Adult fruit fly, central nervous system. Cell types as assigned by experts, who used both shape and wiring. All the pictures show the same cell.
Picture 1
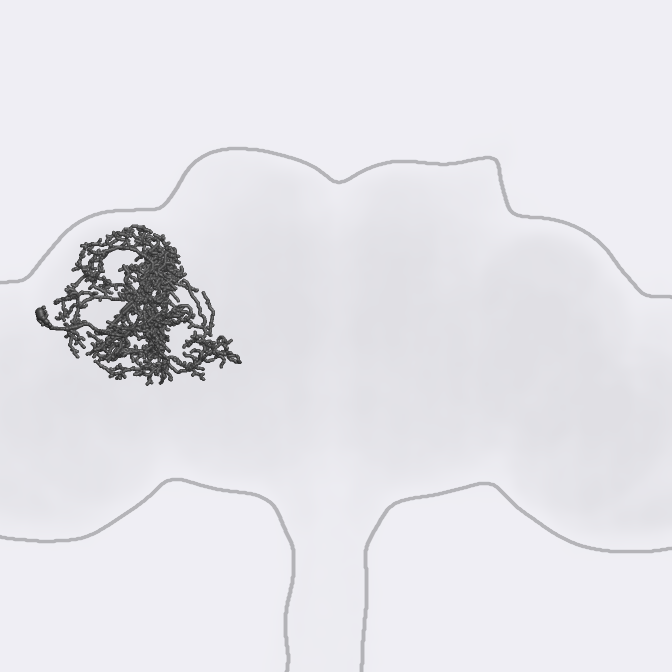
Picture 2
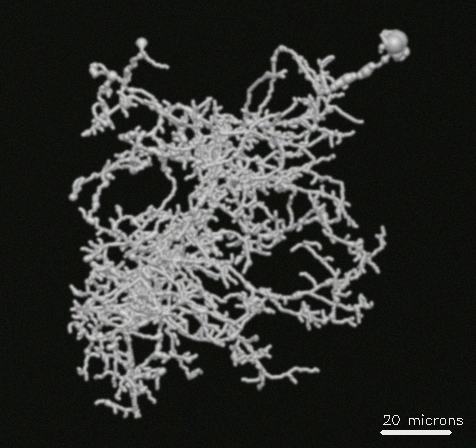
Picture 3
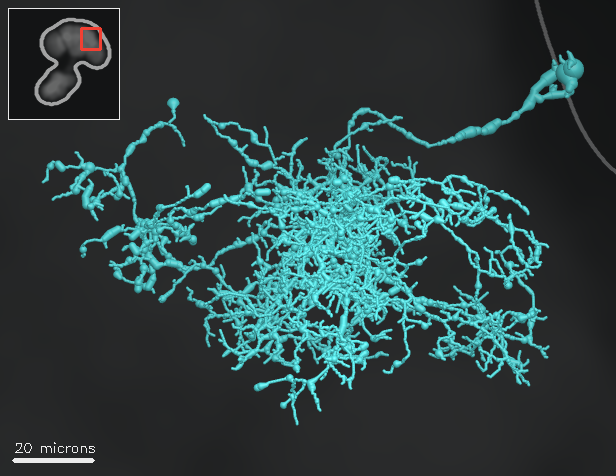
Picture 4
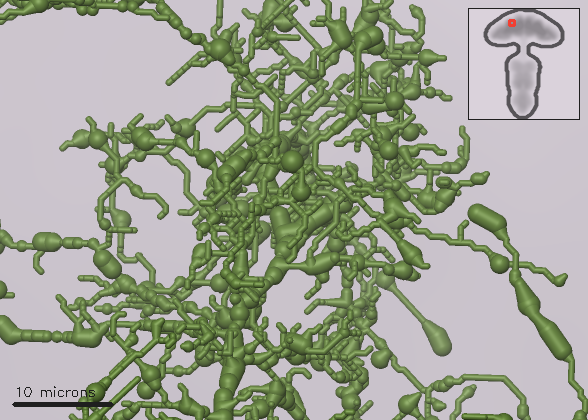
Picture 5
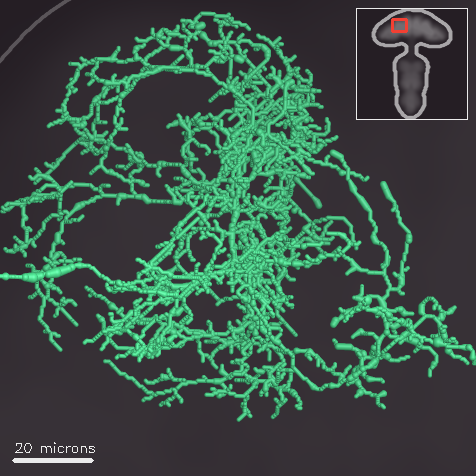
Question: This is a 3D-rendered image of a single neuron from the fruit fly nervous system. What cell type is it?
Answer: AVLP017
